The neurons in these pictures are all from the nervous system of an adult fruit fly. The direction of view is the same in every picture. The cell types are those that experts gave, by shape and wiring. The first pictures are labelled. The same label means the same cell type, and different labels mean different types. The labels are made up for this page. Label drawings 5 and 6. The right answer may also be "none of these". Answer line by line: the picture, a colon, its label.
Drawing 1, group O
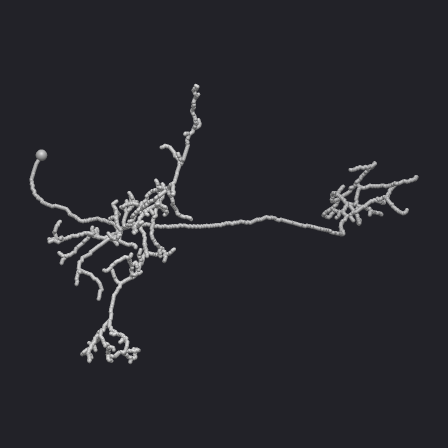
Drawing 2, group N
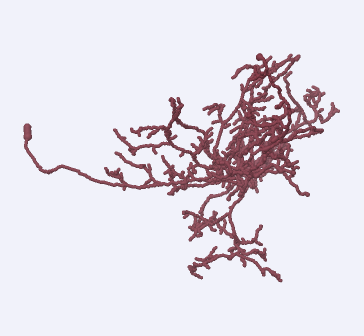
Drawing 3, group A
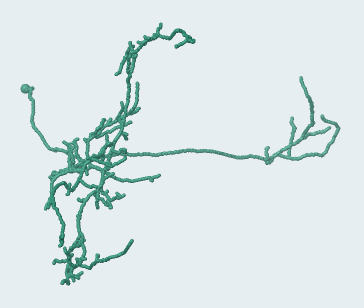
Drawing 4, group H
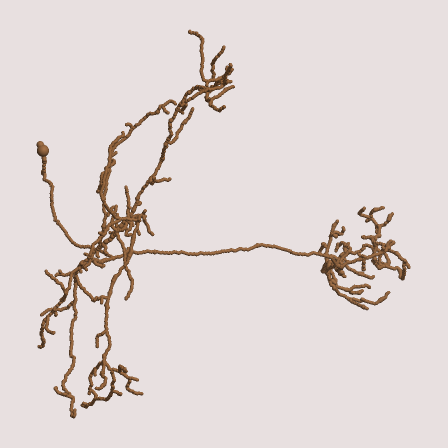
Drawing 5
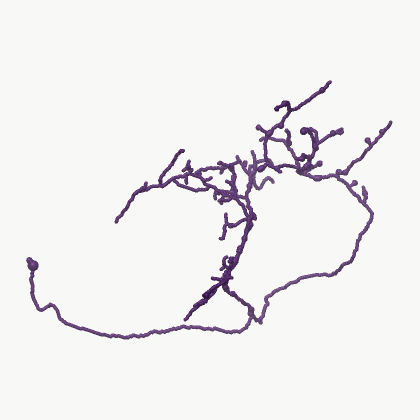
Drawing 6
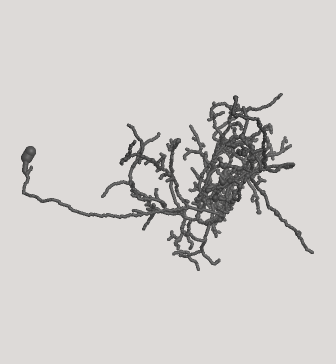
5: none of these
6: group N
